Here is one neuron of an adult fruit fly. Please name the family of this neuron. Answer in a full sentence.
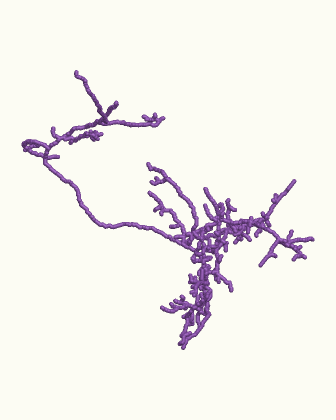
The family is hemilineage CREa2_ventral.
